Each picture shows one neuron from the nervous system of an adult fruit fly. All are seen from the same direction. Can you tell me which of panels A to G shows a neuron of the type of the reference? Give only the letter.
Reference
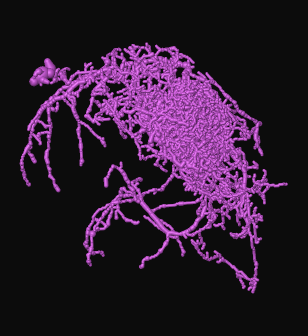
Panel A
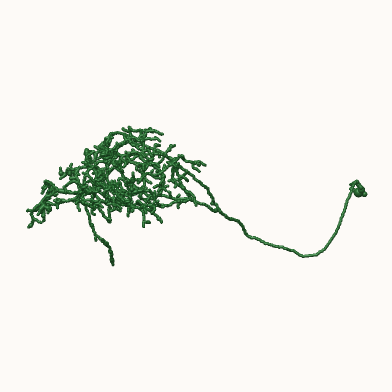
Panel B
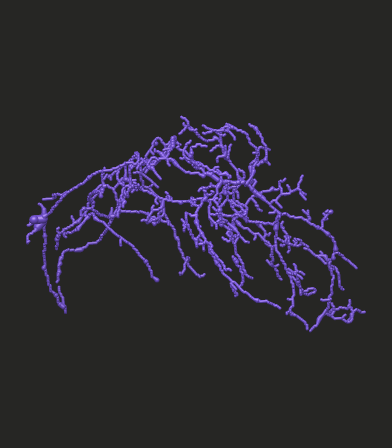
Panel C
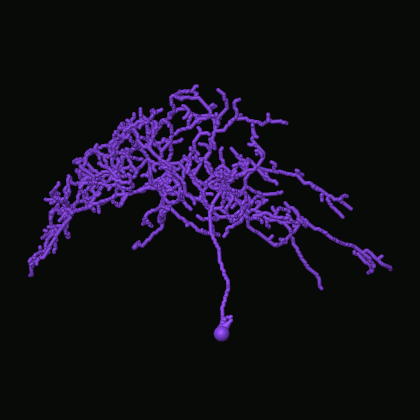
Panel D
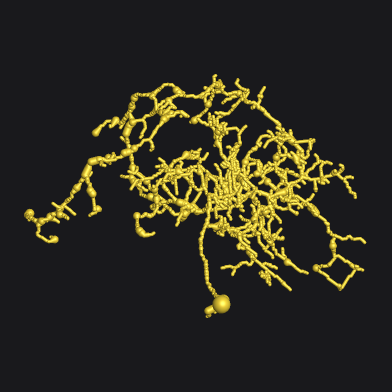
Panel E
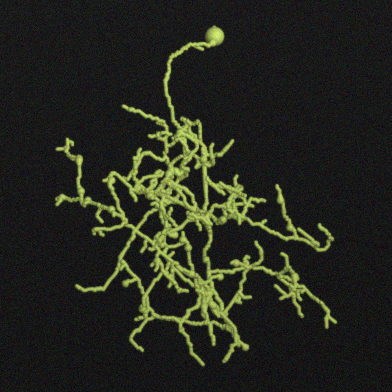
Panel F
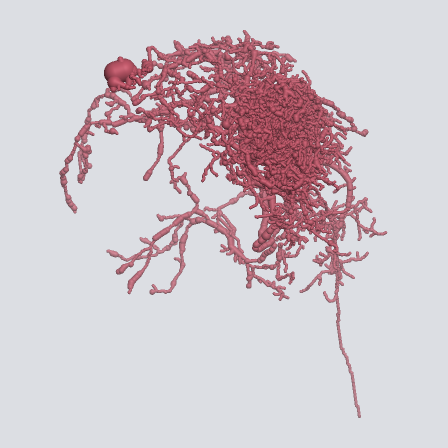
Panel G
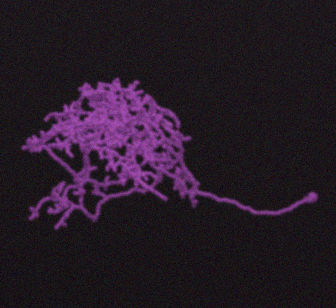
F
